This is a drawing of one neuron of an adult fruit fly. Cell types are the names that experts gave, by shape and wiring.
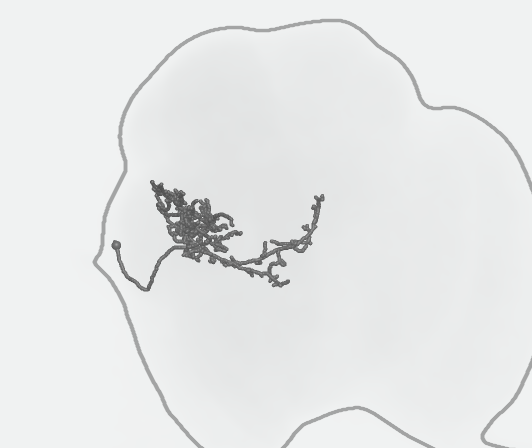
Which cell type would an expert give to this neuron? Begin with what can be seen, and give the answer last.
The cell body is on the left of the picture. As drawn here it is wider than it is tall. This is a central-brain intrinsic neuron. The cell type is LAL109.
